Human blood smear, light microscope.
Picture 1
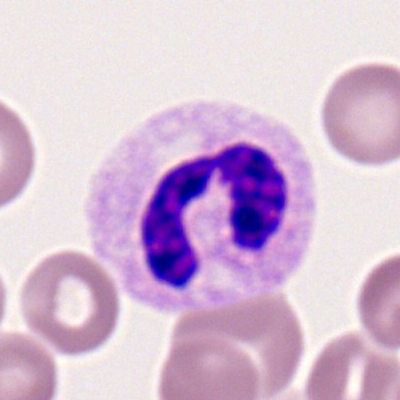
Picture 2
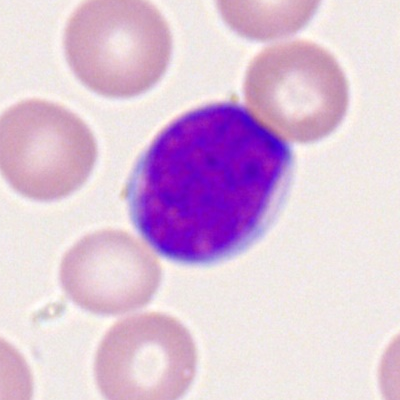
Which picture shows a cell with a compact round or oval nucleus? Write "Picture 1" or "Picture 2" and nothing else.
Picture 2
